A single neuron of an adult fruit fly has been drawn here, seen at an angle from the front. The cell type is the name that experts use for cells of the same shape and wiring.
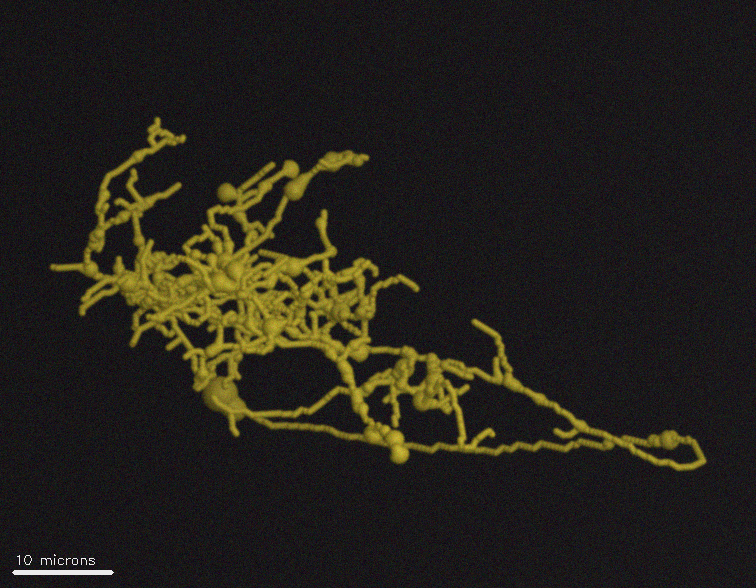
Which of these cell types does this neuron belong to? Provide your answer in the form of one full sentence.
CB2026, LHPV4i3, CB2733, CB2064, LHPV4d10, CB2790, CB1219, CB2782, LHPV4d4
The neuron here is of the cell type CB2790.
